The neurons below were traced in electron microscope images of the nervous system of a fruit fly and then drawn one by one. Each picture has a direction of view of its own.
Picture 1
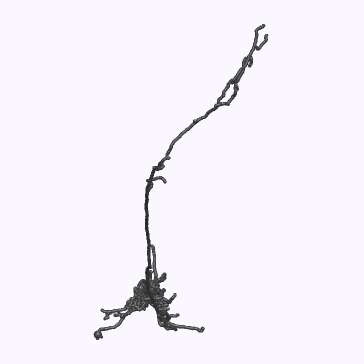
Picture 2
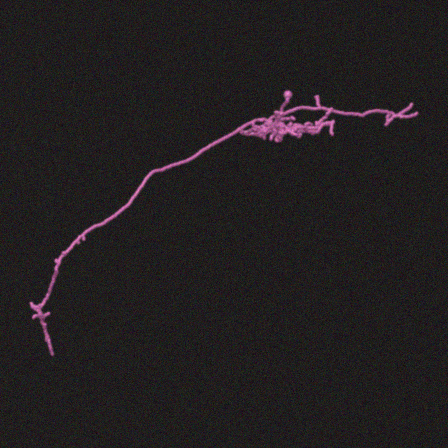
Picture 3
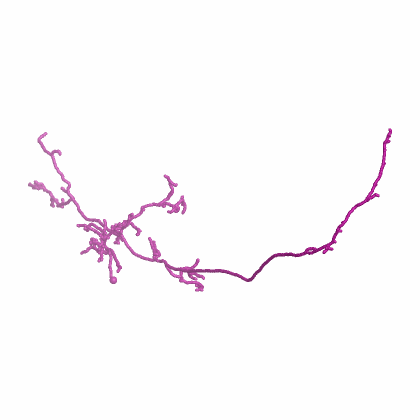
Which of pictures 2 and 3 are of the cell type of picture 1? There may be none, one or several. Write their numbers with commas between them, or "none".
2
